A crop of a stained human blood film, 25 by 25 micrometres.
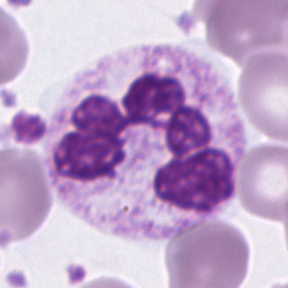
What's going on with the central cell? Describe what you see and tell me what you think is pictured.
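Nucleus: five separate lobes in an arc opening toward the bottom of the cell; about 40% of cell area. Cytoplasm: fine, evenly scattered pinkish-violet granules; one tiny dark dot below the nucleus. Segmented neutrophil.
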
